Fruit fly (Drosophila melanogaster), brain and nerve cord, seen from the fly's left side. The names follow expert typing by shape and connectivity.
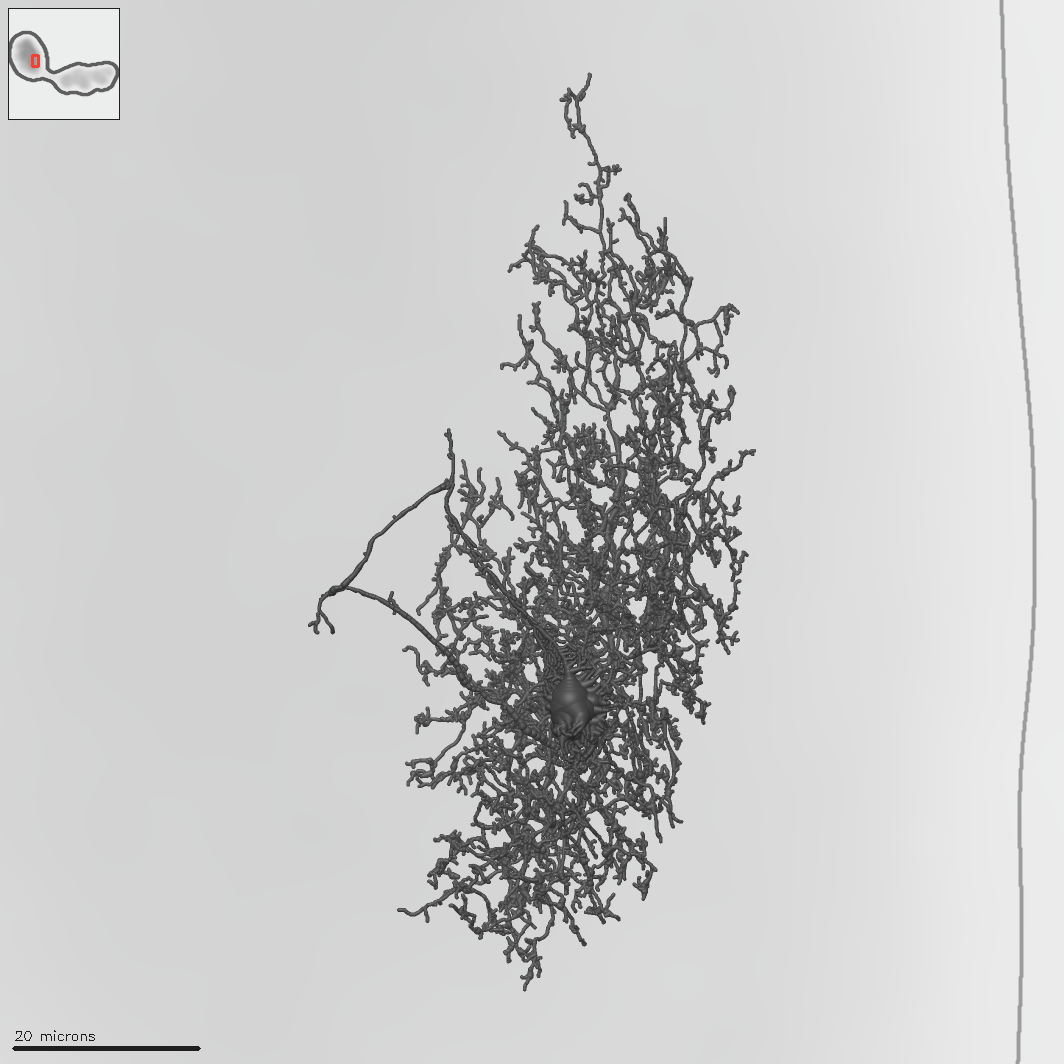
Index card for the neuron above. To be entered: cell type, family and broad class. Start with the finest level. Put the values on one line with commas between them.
Li17, Li, optic-lobe intrinsic neuron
